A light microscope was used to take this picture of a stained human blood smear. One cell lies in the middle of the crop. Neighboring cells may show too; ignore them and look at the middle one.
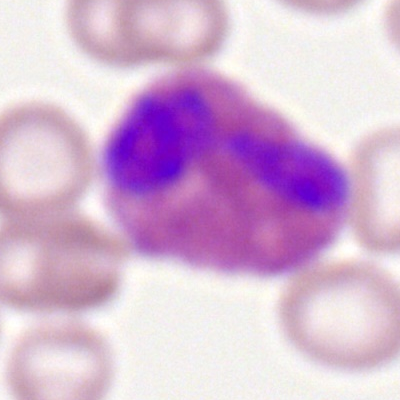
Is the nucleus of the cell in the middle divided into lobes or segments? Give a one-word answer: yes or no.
Yes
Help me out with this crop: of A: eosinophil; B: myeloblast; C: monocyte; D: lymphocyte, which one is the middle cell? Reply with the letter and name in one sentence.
Option A gives the correct identity of the central cell, namely an eosinophil.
